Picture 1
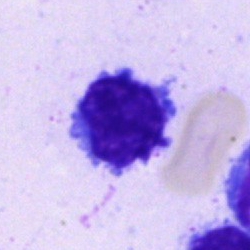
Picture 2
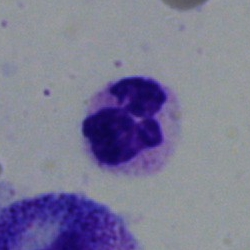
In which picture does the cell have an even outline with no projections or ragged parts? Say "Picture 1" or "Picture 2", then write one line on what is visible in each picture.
Picture 2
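In picture 1: The cell's outline is irregular, with a ragged, uneven margin.
In picture 2: The cell outline is round and smooth.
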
